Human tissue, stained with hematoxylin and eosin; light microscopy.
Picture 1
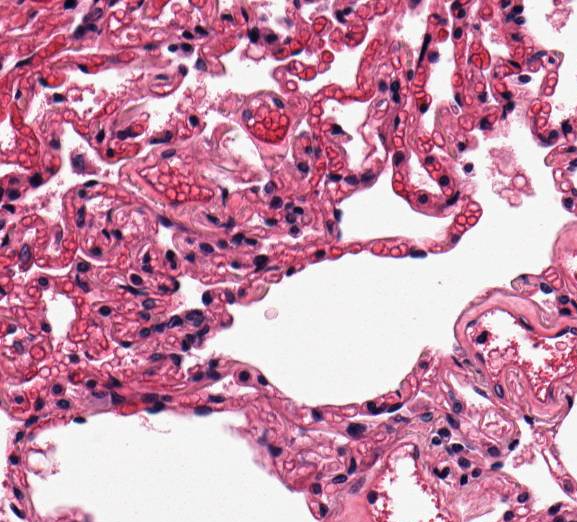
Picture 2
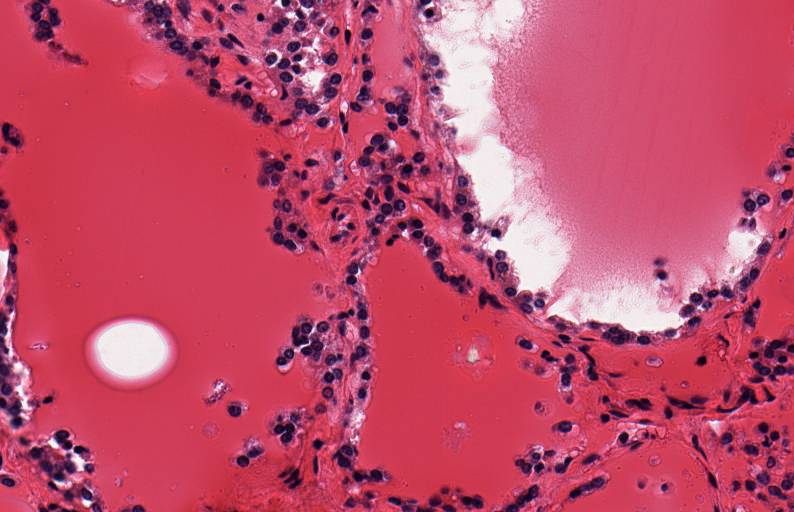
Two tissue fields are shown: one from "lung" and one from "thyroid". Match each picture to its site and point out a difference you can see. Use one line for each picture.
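Picture 1: lung. No glands or gland-like units are present in the field.
Picture 2: thyroid. The field is made of large rounded spaces filled with pink material, separated by thin cellular partitions.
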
